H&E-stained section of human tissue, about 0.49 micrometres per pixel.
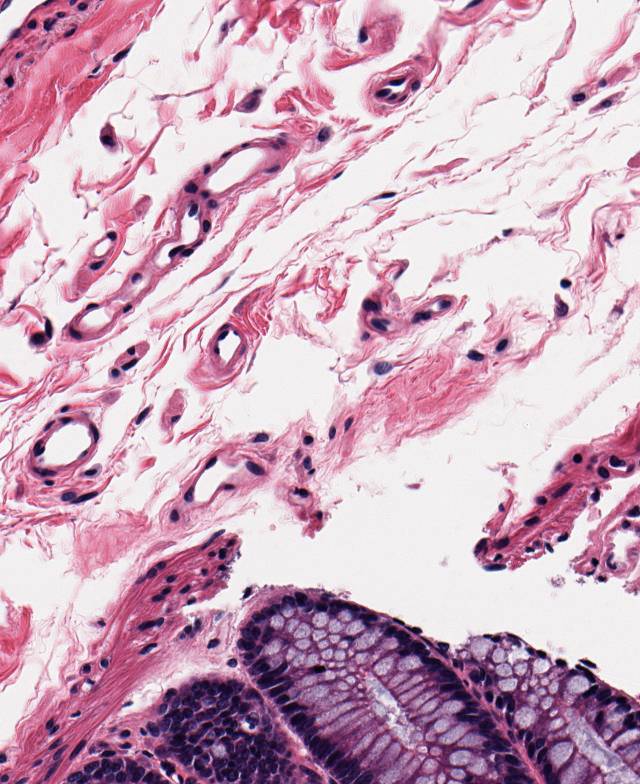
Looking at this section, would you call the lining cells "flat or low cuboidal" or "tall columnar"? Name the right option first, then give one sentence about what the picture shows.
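Tall columnar. The glands at the bottom are lined by columnar cells crowded with goblet cells holding pale mucin.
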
